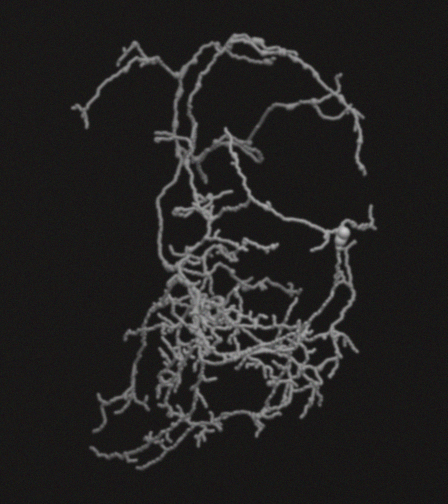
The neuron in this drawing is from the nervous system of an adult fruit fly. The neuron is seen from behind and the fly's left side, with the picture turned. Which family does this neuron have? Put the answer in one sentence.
The family is hemilineage 04B.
